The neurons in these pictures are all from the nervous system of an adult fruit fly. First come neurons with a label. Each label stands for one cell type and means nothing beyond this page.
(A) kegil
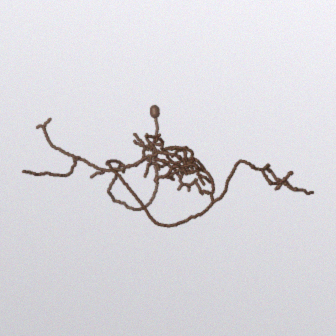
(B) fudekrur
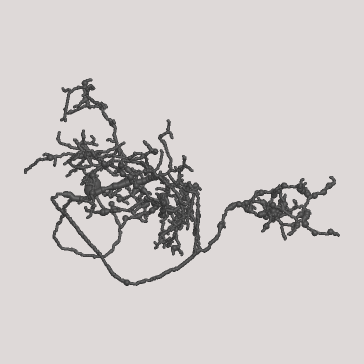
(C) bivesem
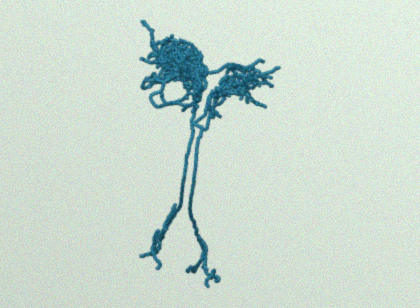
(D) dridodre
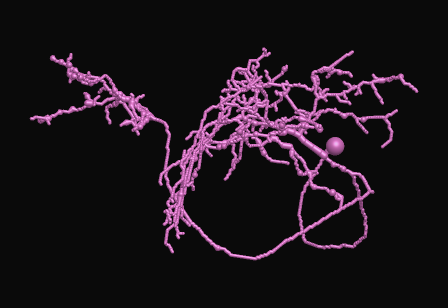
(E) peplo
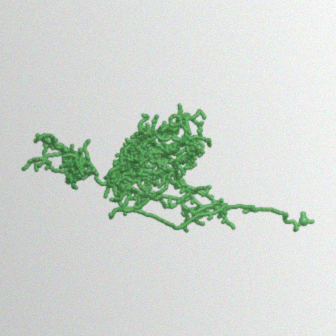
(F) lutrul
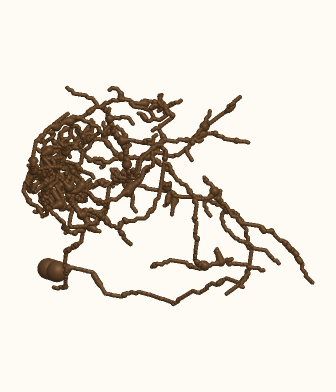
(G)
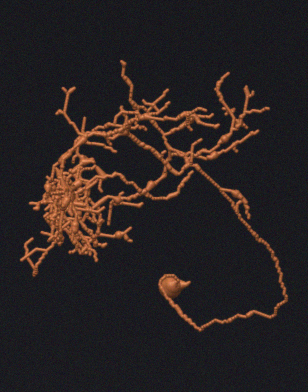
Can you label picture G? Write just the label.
lutrul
